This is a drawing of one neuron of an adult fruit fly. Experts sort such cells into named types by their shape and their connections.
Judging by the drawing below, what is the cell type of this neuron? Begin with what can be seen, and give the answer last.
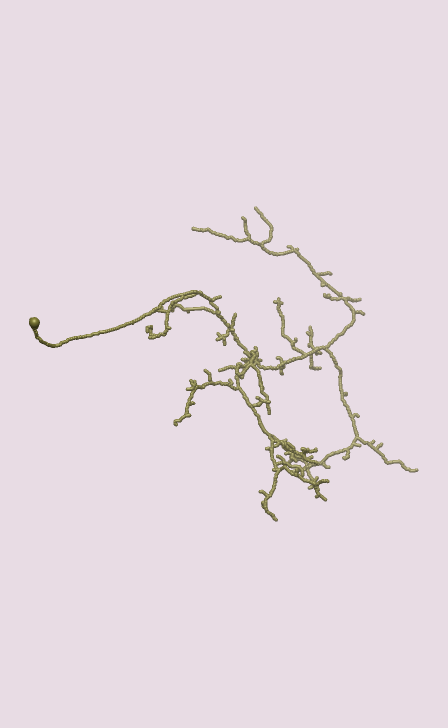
The cell body can be seen on the left of the picture. The picture shows dozens of branch ends. This is a nerve-cord intrinsic neuron. It is of cell type IN21A058.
